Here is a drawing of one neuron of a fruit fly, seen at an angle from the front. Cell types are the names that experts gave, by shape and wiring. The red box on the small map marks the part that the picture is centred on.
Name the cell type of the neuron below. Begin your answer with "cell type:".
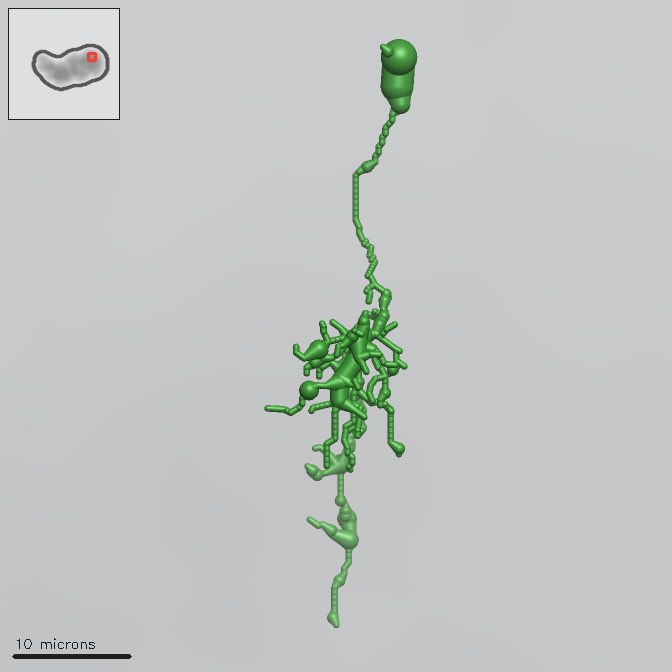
cell type: T5c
